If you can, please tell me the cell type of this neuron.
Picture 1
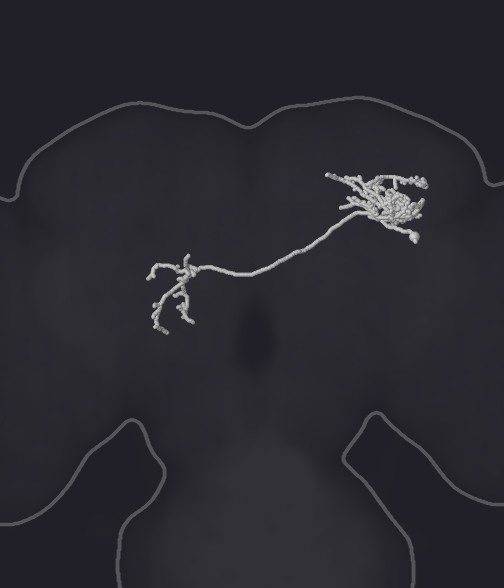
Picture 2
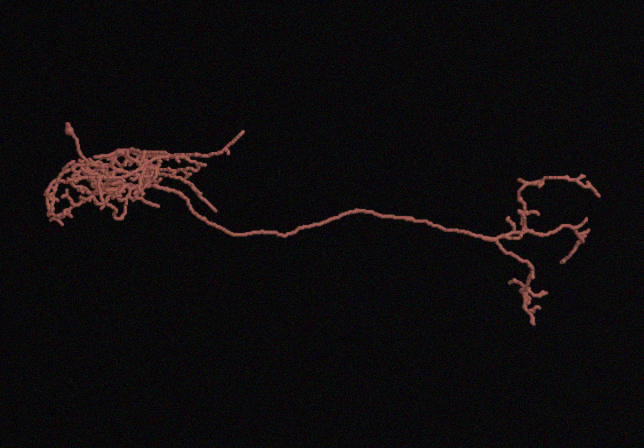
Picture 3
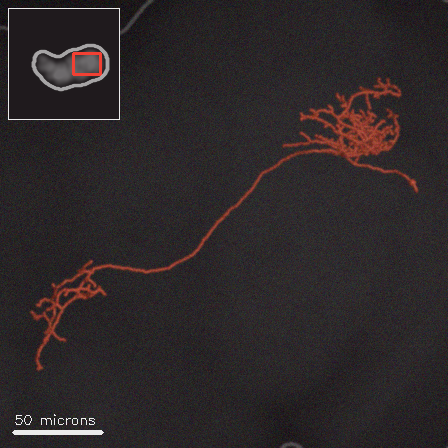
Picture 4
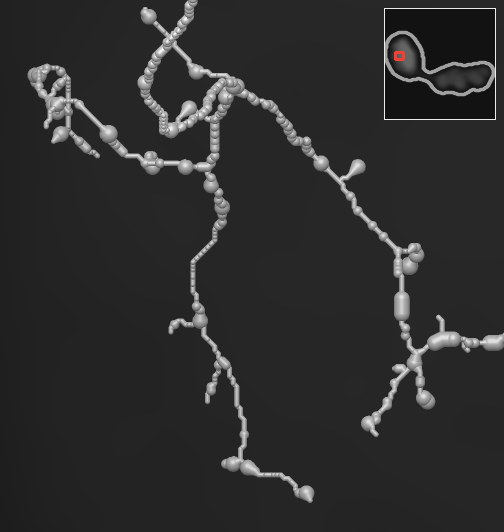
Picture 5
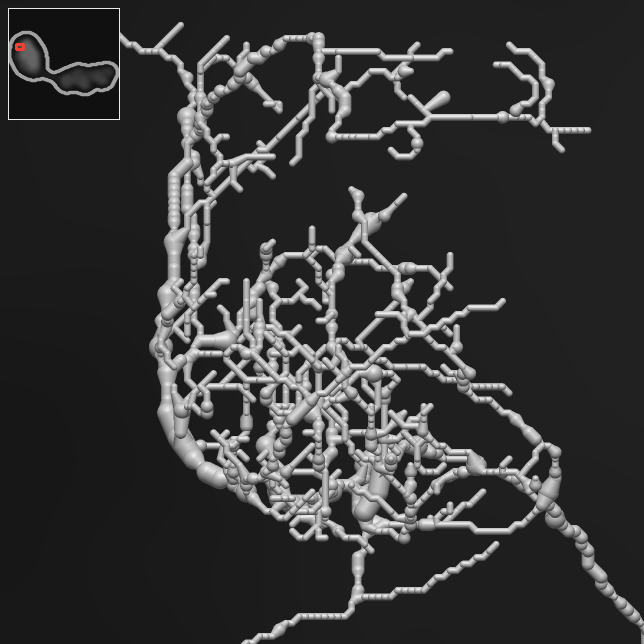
AOTU001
